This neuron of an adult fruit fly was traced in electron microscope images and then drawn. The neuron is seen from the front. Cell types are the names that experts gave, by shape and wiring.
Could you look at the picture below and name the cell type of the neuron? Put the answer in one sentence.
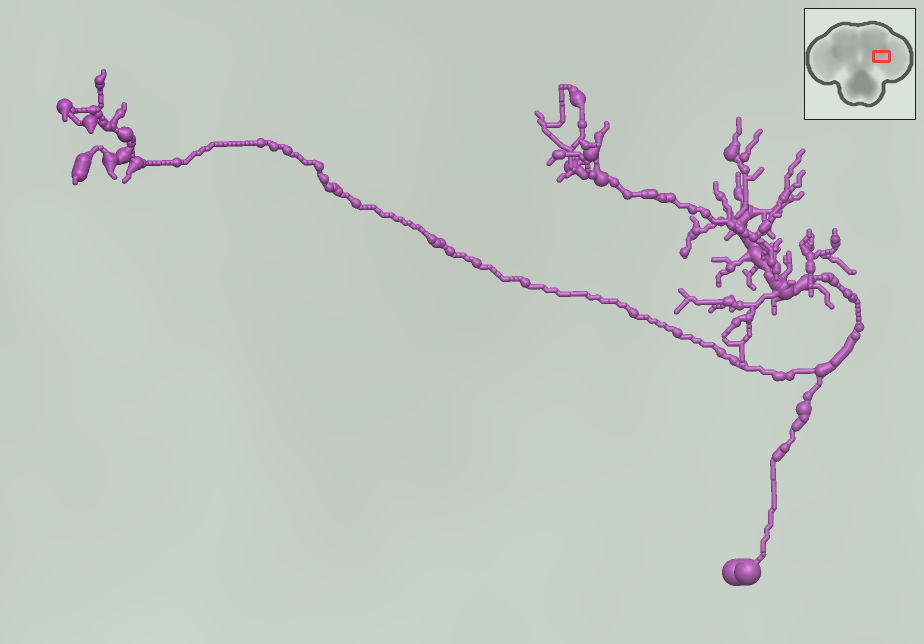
The cell type is LLPC1.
